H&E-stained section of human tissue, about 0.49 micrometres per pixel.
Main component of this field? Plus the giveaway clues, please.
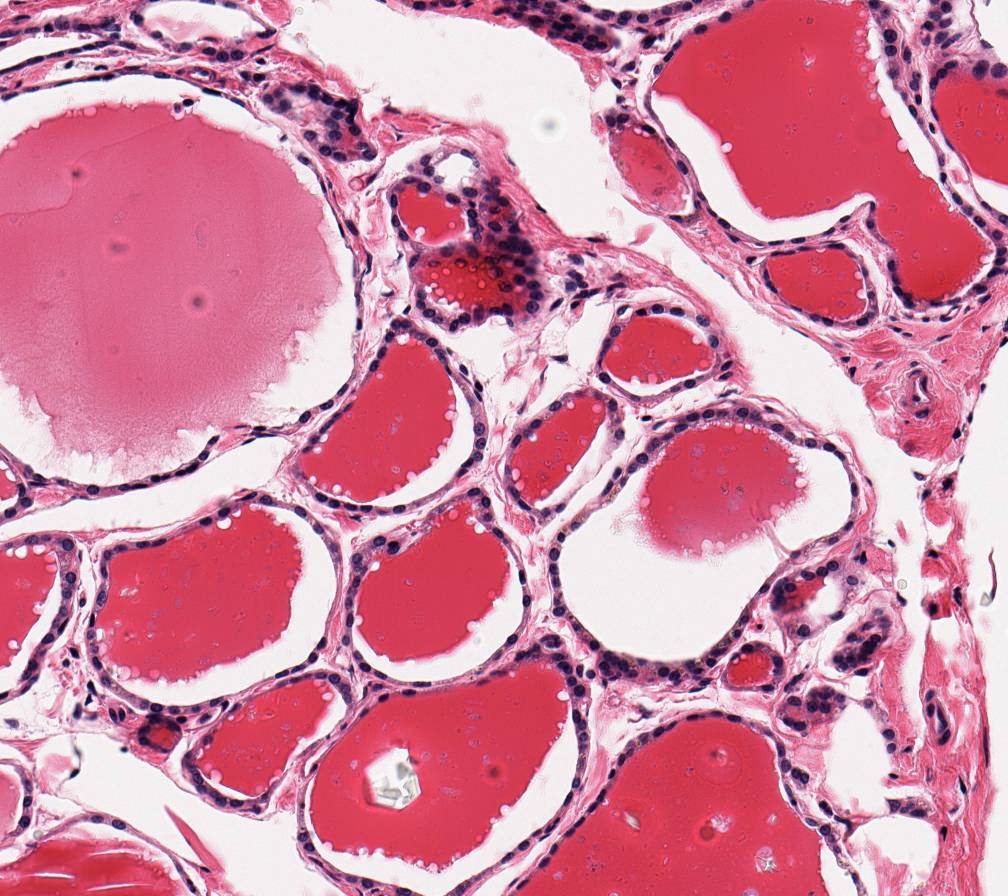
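Identification: thyroid follicle. Field filled with closed round to oval follicles of widely varying size, each holding colloid.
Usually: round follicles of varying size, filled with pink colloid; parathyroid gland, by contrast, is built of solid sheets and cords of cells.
Lining: single layer of flattened to low cuboidal epithelial cells. Small round clear vacuoles stud the colloid edge facing the epithelium. Between follicles: thin strands of pink fibrous stroma, few cells, no papillary projections into lumens.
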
